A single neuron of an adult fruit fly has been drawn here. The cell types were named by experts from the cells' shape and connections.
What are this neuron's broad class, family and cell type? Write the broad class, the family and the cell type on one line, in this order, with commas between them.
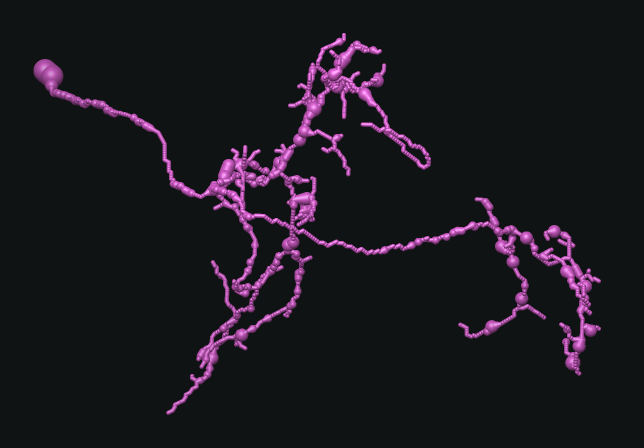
central-brain intrinsic neuron, hemilineage VPNp1_medial, PVLP133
